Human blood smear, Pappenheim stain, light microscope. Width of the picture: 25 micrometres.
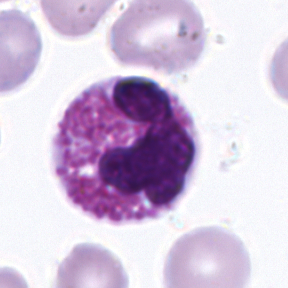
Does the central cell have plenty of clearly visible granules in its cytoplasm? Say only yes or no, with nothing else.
Yes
